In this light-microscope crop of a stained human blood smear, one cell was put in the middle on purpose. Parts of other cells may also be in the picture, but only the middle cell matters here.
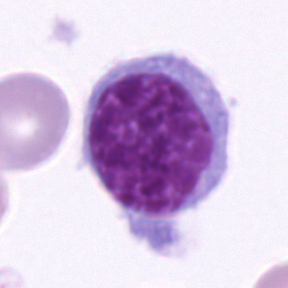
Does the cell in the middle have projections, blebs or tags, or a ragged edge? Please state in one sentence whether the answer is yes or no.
Yes, ragged or frayed parts, or projections, blebs or tags, are present on the cell's outline.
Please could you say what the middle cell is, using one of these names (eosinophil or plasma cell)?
plasma cell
